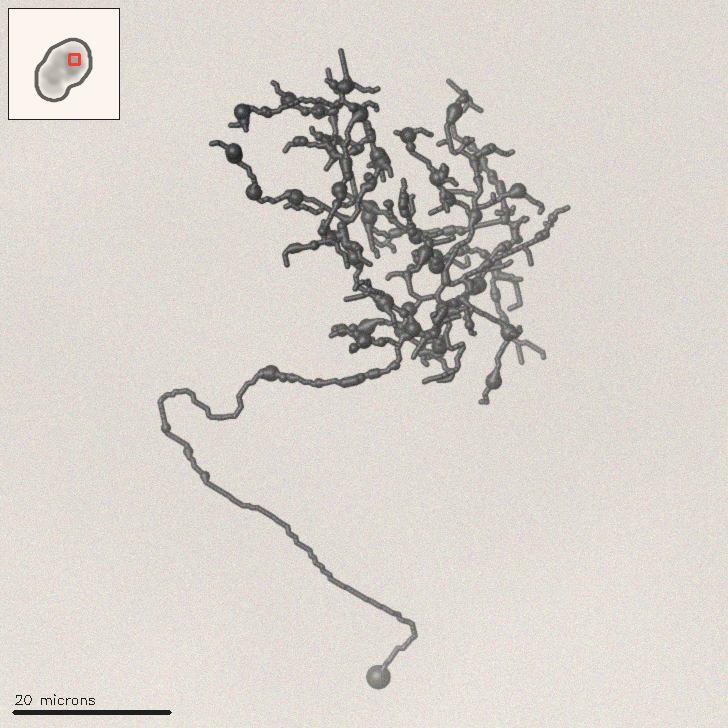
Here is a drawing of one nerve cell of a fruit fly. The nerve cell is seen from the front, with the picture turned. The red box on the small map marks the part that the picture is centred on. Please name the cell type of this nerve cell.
Li22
